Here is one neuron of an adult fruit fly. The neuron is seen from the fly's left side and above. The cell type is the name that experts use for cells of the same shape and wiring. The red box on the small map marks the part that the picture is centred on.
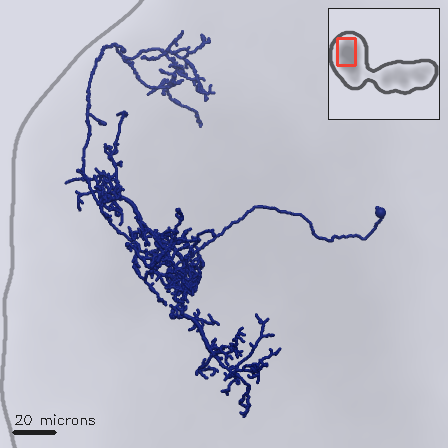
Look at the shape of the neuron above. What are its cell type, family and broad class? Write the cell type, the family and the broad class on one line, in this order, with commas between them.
pC1_3b, hemilineage DM4_dorsal, central-brain intrinsic neuron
